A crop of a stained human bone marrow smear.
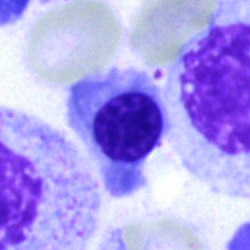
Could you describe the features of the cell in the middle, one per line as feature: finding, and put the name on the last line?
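Cytoplasm: broad tongue extending downward from bottom of cell
Cytoplasm spread: broader left of nucleus than right
Granules: none visible in cytoplasm
Nucleoli: none visible
Name: erythroblast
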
